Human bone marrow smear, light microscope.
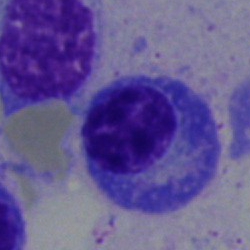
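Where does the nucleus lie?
Off-centre, toward the left side of the cell.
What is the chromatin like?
Dense and coarsely clumped.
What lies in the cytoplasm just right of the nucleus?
A paler zone, within abundant cytoplasm.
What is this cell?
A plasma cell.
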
